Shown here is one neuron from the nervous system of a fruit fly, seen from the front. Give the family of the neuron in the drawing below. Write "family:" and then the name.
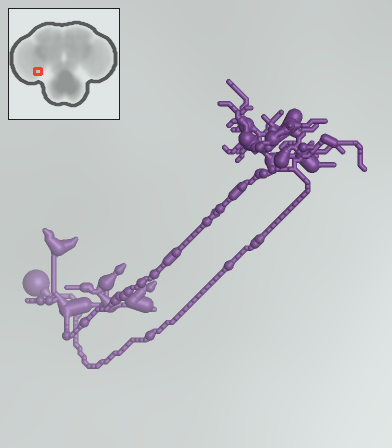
family: T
